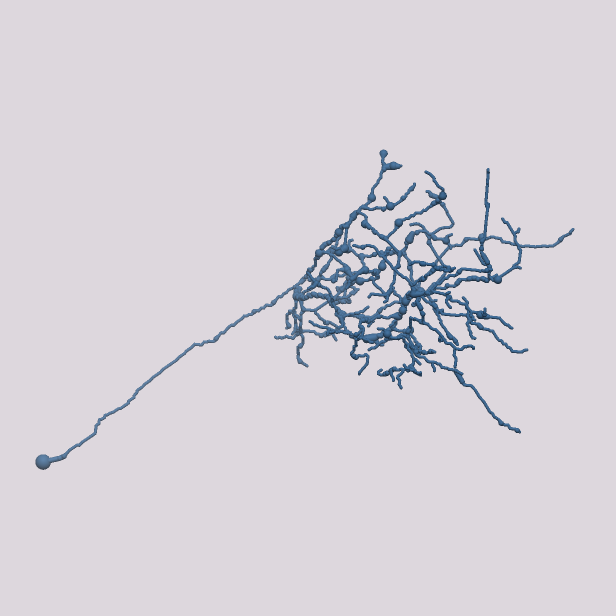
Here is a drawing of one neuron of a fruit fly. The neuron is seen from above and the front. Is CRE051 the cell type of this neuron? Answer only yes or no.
yes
